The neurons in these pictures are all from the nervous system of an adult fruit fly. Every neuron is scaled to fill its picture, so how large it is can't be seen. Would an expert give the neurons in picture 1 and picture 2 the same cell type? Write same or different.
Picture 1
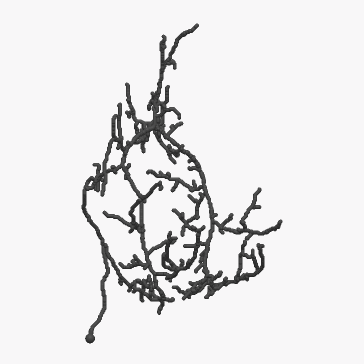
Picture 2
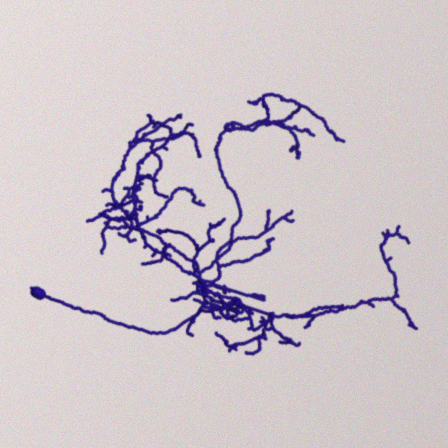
same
